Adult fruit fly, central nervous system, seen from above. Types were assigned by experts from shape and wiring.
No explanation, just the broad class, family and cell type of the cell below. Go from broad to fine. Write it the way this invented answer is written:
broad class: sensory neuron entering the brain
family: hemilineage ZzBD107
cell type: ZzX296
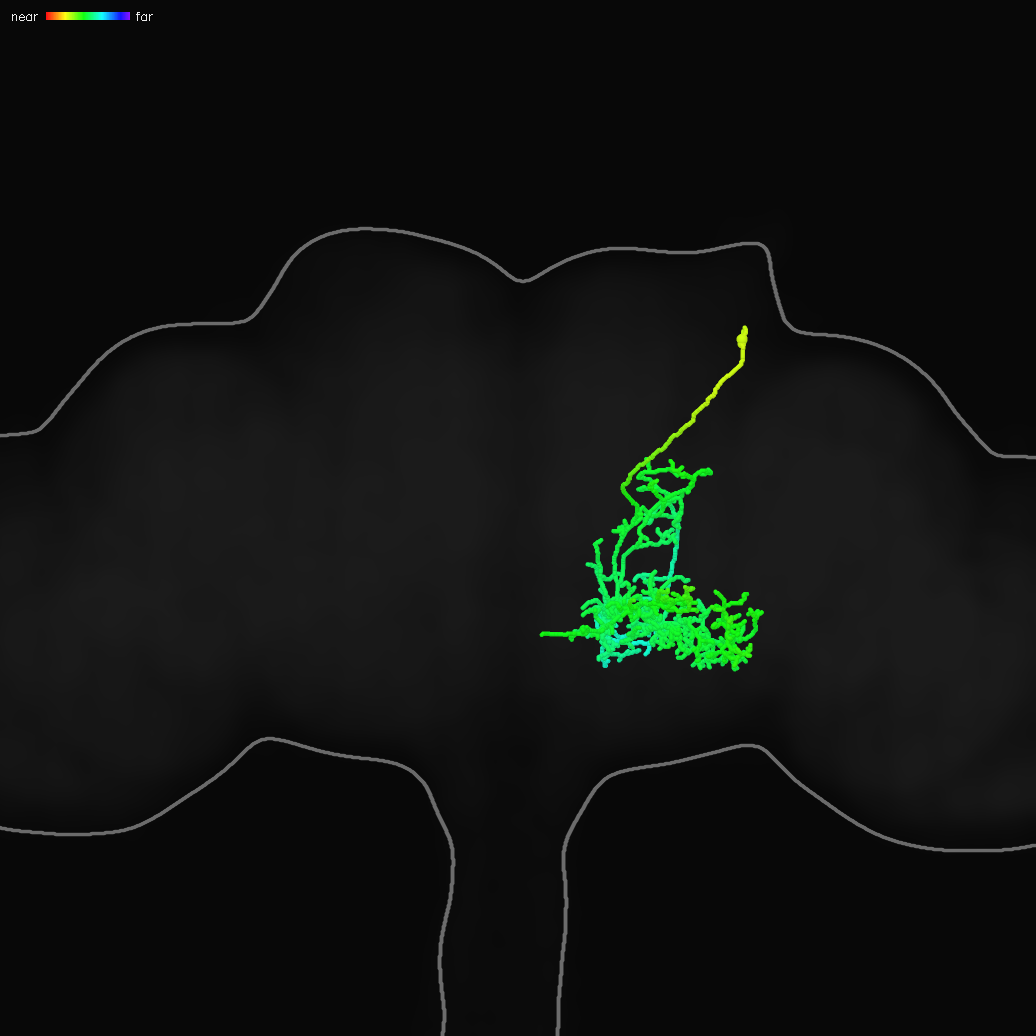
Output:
broad class: central-brain intrinsic neuron
family: hemilineage AOTUv1_ventral
cell type: PS020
